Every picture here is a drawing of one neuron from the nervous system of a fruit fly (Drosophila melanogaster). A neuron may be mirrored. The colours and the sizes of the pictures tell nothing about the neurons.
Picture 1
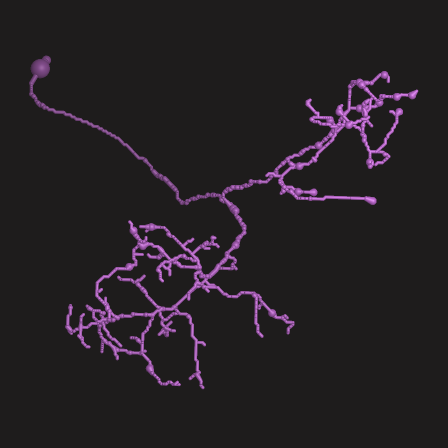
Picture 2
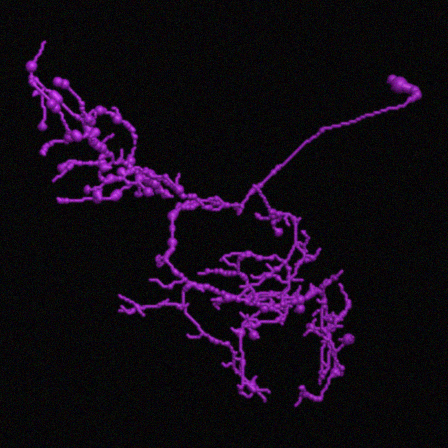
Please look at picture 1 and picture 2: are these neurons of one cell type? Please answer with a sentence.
They are of different cell types.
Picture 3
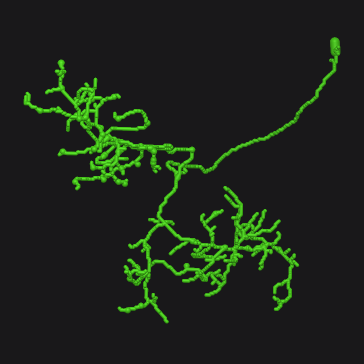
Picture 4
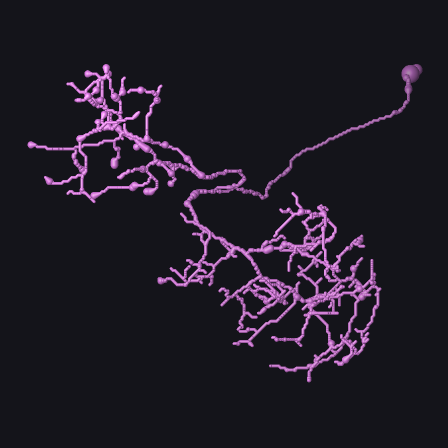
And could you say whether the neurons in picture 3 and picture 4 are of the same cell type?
They are of the same cell type.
